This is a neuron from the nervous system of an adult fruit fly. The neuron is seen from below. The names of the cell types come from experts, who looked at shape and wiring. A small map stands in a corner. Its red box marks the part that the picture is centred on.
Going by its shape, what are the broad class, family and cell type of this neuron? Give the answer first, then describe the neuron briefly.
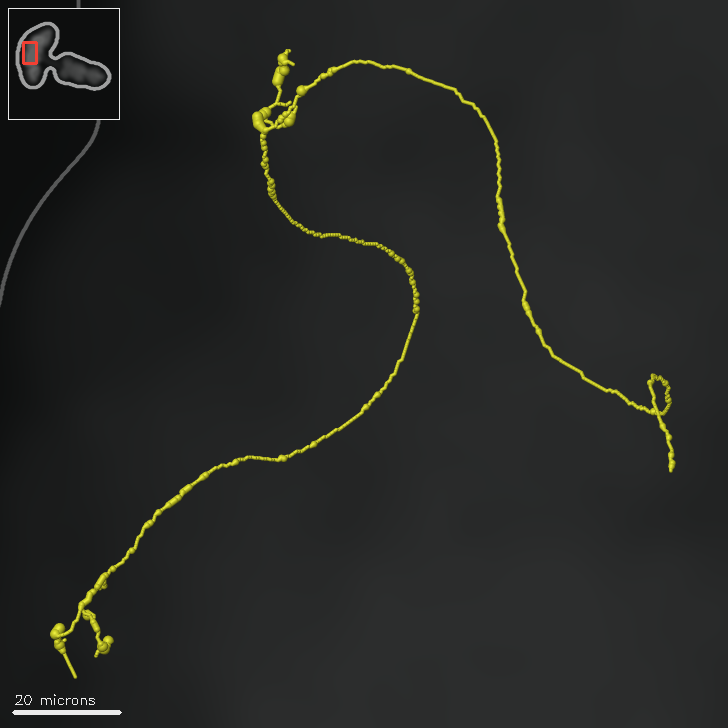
This is a sensory neuron entering the brain. Its family is called class olfactory. Its cell type is ORN_VA4. No cell body is drawn. From top to bottom in the picture it spans about 120 microns. There are a dozen or fewer branch ends.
